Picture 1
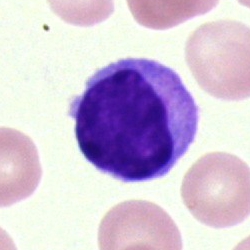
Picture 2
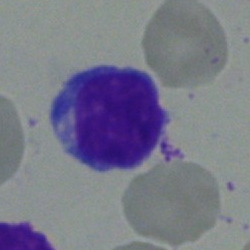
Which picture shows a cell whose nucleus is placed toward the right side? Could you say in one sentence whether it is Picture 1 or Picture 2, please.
In picture 2, the nucleus of the cell lies toward the right.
